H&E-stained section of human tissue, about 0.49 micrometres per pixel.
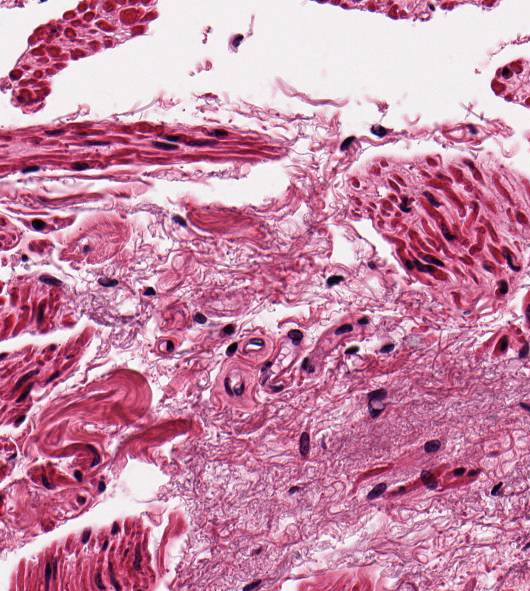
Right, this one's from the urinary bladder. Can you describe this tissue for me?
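Bundles of smooth muscle, separated by loose connective tissue, make up the field. At upper left, a smooth muscle bundle cut lengthwise runs horizontally across the field; at upper right, a smooth muscle bundle cut obliquely shows many closely packed nuclei. The smooth muscle nuclei are elongated, dark and cigar-shaped.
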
